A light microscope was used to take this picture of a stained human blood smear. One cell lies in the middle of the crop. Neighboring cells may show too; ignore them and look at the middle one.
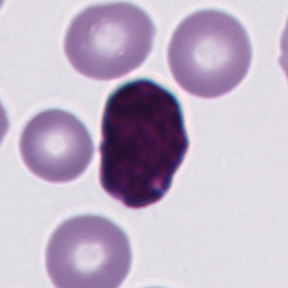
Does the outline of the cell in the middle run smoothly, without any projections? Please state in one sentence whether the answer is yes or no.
Yes, the cell is bounded by a smooth edge without blebs or tags.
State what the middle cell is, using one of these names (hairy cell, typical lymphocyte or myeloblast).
myeloblast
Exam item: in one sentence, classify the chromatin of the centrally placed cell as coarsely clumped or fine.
One feature to record is coarsely clumped chromatin.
